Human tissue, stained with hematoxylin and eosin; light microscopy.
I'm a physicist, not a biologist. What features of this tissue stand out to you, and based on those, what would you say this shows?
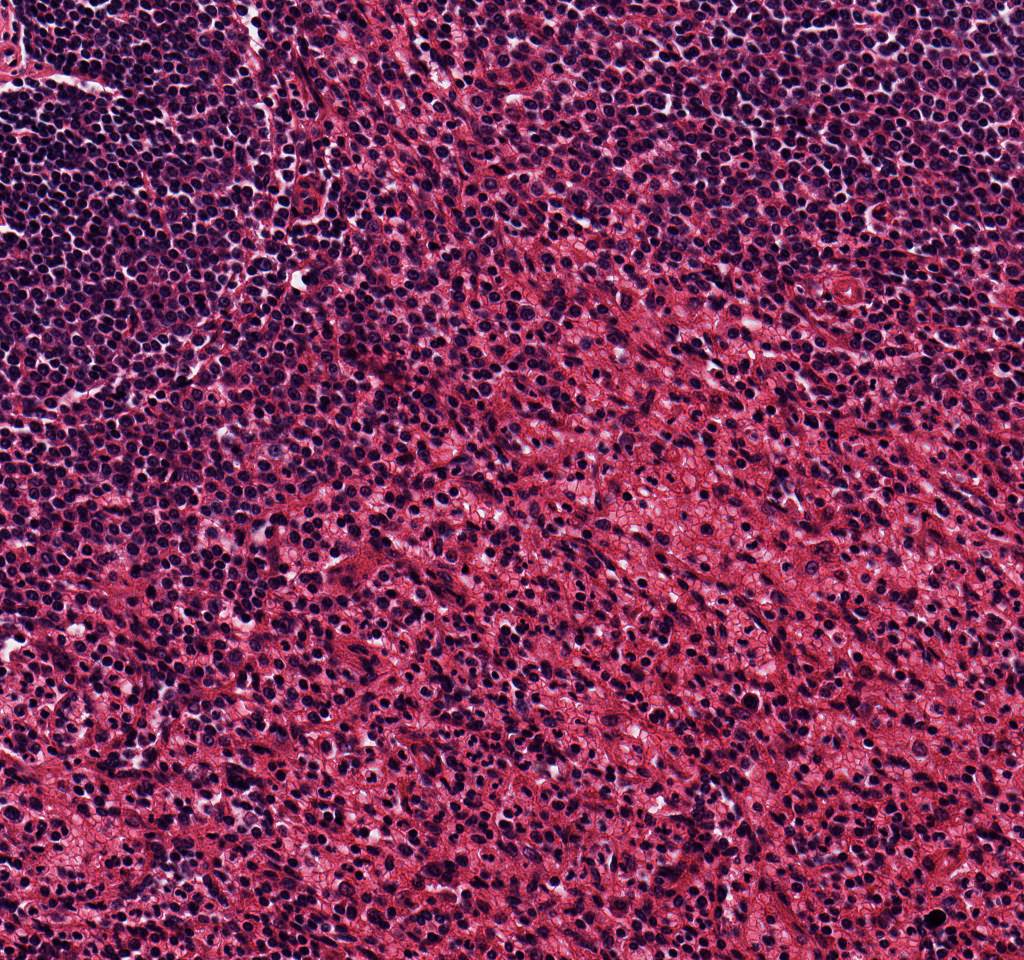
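Whole field a solid cell sheet; no glands, epithelial lining or lumens. Upper left darker, more densely crowded with nuclei: small lymphocytes, round dark nuclei, scant cytoplasm. Paler centre and right: larger cells with pale pink cytoplasm and fine borders among dark nuclei. This is spleen.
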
